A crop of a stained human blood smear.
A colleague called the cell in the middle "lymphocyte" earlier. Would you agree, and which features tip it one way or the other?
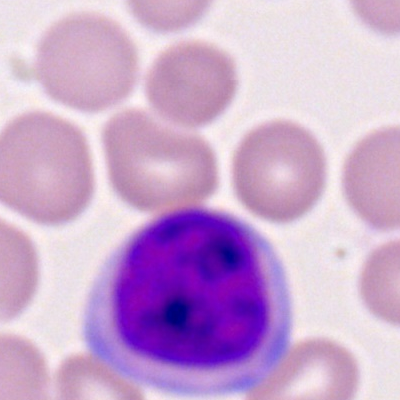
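The outline of the cell is smooth and roughly round, and red cells without nuclei lie close around it. Its nucleus fills most of the cell, leaving a narrow rim of pale blue cytoplasm in which no granules are seen. The chromatin is deep purple, with several darker clumps scattered through it. The narrow rim of cytoplasm agrees with a lymphocyte and tells against a monocyte.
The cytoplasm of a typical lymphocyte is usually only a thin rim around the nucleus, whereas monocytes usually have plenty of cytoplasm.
The absence of visible granules likewise agrees with a lymphocyte rather than a monocyte.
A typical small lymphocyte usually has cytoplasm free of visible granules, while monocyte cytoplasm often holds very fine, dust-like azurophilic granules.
On that basis, lymphocyte is the right name.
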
